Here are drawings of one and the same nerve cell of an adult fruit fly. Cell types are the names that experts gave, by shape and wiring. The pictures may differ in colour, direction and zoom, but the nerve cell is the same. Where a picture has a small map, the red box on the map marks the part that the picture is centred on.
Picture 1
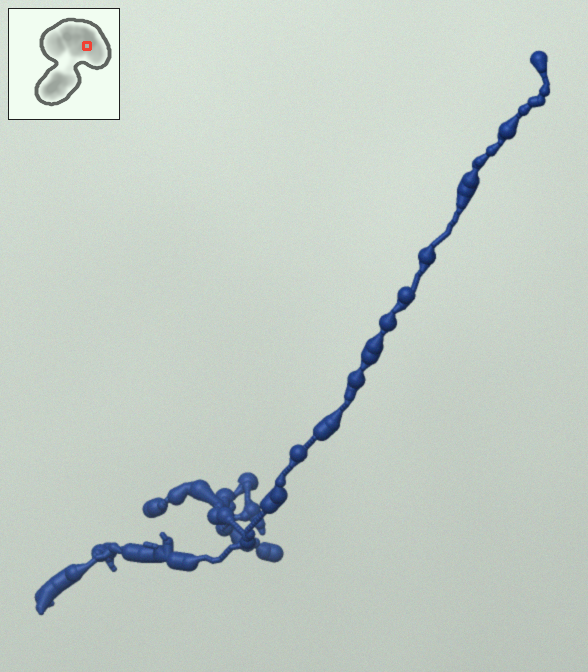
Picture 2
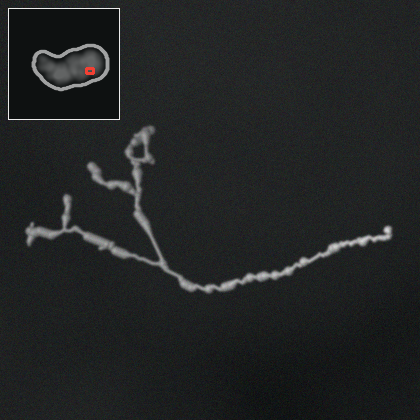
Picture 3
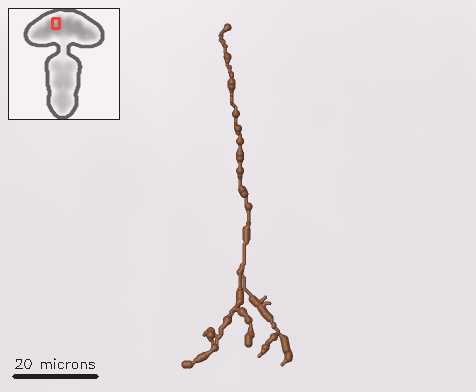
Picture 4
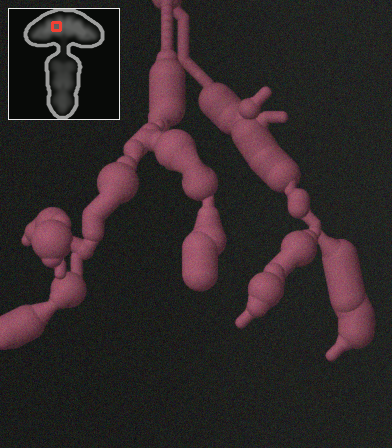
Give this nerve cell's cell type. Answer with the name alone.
JO-EV1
